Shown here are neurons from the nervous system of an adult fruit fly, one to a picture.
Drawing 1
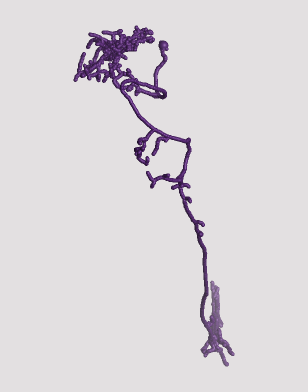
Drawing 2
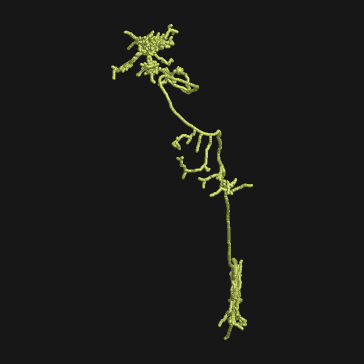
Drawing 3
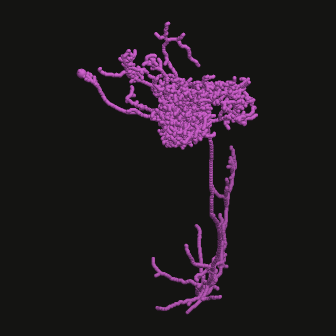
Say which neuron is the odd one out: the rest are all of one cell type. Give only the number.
3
